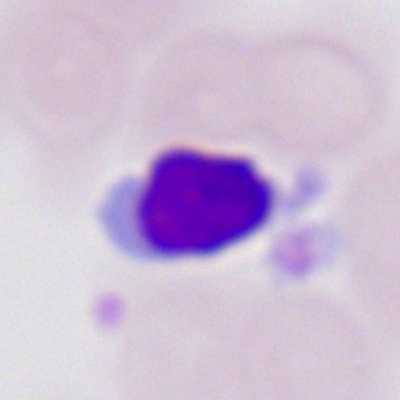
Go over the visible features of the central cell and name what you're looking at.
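Look first at the nucleus, which fills most of the cell. The cytoplasm is scant and pale blue, and what can be seen of it lies mainly to the left of the nucleus. The central cell is a lymphocyte.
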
